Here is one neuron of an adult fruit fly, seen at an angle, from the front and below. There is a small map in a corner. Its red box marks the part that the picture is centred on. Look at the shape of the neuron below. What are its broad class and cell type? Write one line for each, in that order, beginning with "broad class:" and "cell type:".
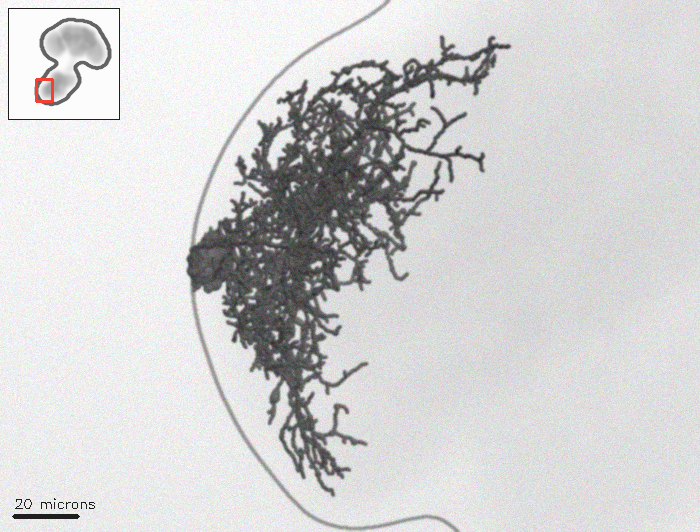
broad class: motor neuron of the nerve cord
cell type: Ti extensor MN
